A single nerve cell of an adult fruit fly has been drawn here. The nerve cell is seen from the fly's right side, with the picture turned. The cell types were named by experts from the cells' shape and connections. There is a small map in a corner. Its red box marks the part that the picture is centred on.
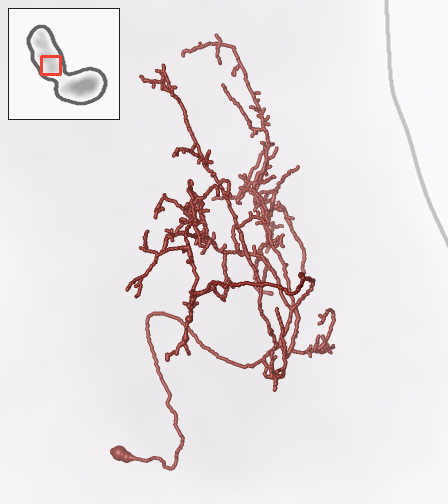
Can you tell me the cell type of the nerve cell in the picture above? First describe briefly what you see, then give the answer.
The cell body can be seen at the lower left of the picture. The picture shows dozens of branch ends. This is a nerve-cord intrinsic neuron. It is of cell type IN02A023.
